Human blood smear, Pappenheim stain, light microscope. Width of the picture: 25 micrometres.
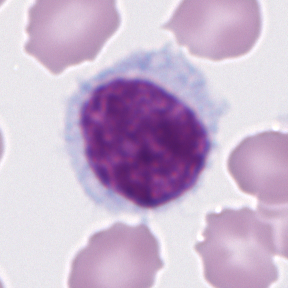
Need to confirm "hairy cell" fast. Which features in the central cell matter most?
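This hairy cell has fine, short hair-like projections sticking out from its cytoplasm edge, clearest on the left and upper sides.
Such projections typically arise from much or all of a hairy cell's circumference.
The cell measures about 14 micrometres across.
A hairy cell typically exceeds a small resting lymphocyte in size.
Pale blue cytoplasm rims the nucleus, wider on the left than on the right, and the nucleus fills about 60% of the cell's area.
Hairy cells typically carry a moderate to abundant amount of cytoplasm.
The nucleus is a single rounded oval without lobes or a deep indentation, its dark purple chromatin coarsely clumped.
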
